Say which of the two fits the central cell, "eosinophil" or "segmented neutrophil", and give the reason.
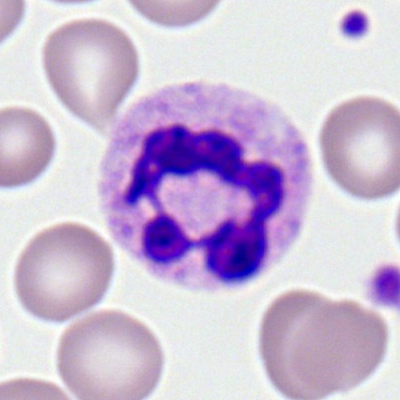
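That one's a segmented neutrophil.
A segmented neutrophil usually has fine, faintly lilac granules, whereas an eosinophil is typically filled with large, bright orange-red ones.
The granules here are the fine, faint lilac kind, scattered through plentiful, pale pinkish-lilac cytoplasm, and that's what settles it. Beyond that, the nuclear lobes curve around a central patch of cytoplasm, and the chromatin is dense, dark purple and clumped.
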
